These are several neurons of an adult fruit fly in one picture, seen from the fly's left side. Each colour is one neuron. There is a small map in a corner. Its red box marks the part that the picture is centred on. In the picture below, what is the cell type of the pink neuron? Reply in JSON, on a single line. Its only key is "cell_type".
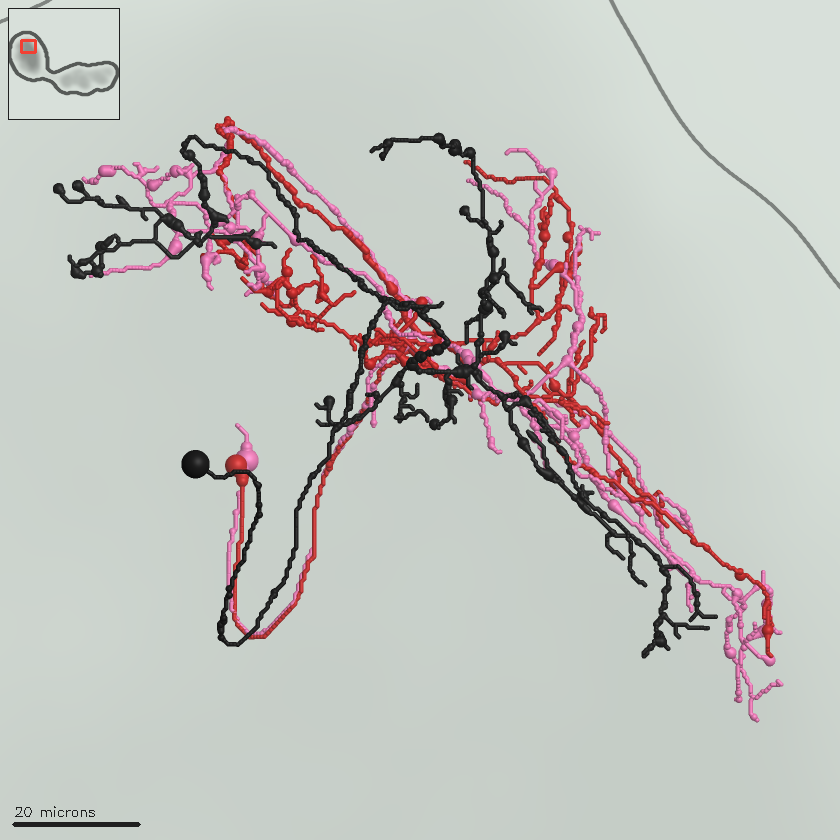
{"cell_type": "CB3249"}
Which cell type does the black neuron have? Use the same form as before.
{"cell_type": "CL018"}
